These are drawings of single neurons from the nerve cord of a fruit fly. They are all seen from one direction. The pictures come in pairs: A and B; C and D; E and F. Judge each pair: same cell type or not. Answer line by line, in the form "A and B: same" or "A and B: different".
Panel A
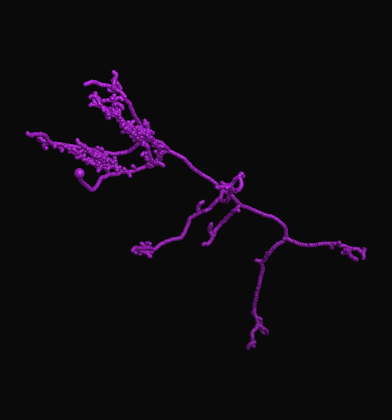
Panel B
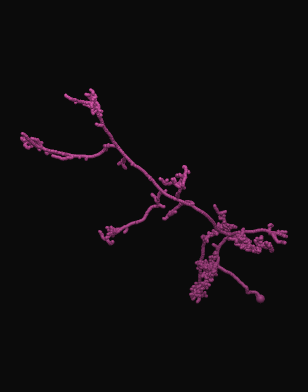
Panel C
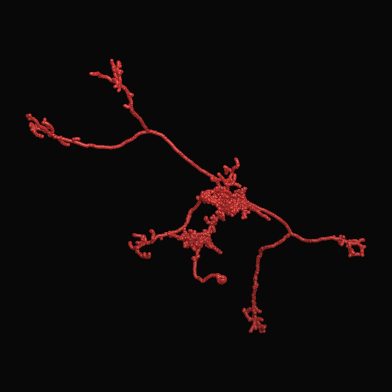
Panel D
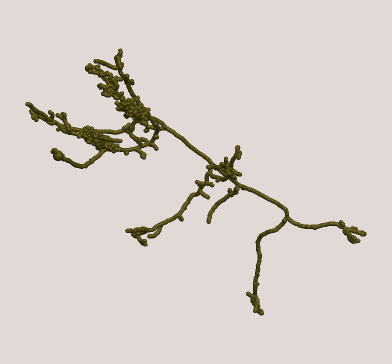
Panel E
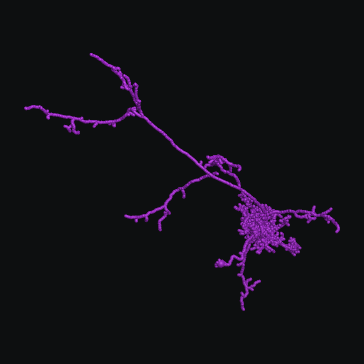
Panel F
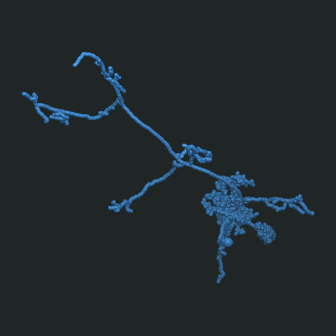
A and B: same
C and D: same
E and F: same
